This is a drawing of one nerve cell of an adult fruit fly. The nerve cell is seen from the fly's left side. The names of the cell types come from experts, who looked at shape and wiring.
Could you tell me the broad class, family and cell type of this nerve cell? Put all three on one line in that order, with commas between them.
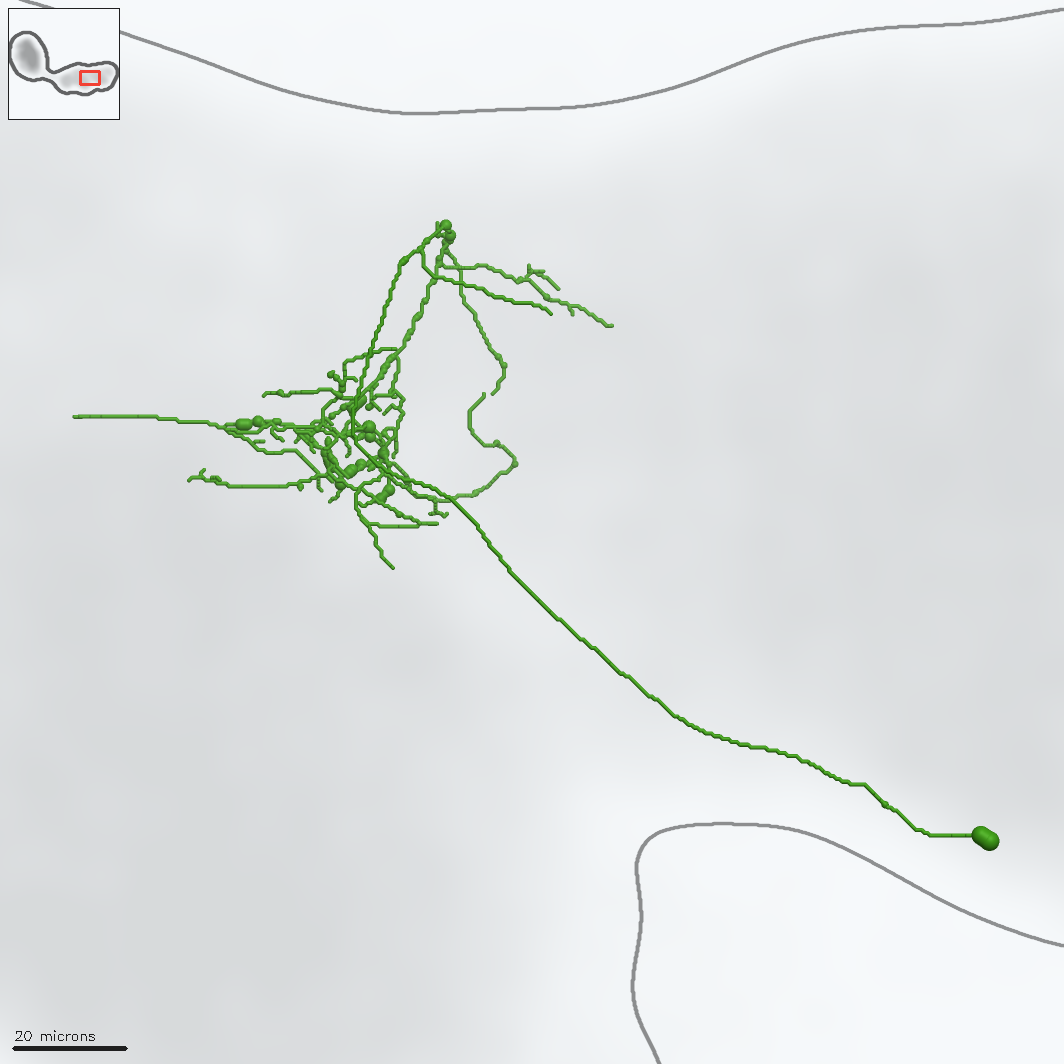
nerve-cord intrinsic neuron, hemilineage 02A, IN02A065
